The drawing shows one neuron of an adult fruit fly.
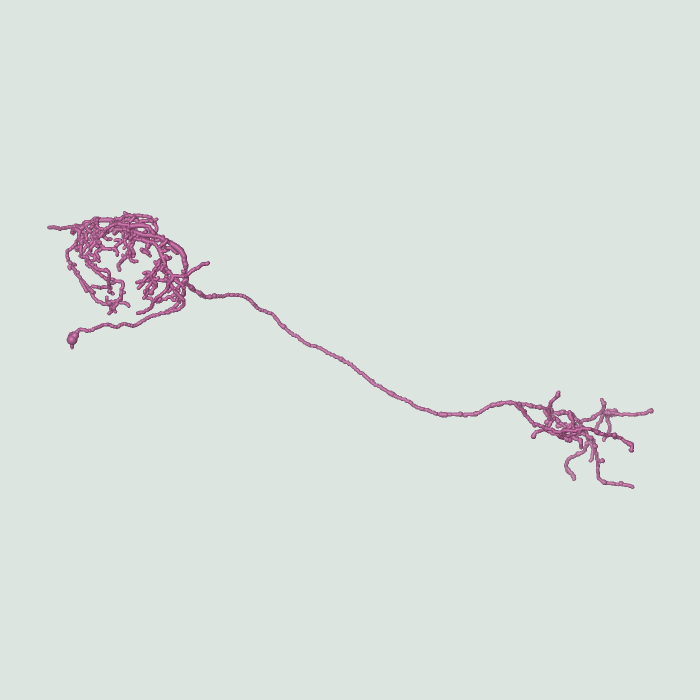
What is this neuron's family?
hemilineage AOTUv4_dorsal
